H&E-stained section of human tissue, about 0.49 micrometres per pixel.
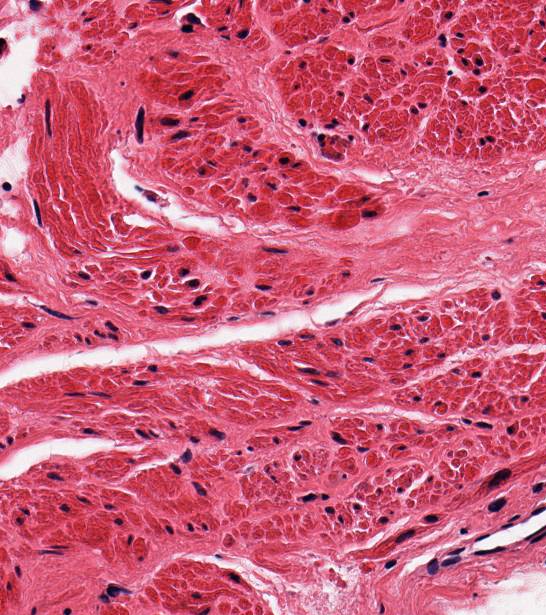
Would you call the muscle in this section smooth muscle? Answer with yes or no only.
Yes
